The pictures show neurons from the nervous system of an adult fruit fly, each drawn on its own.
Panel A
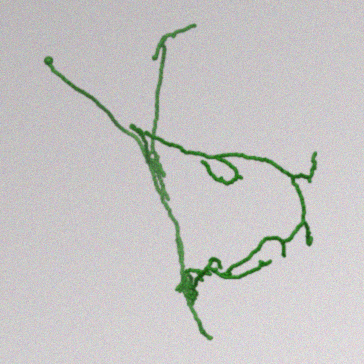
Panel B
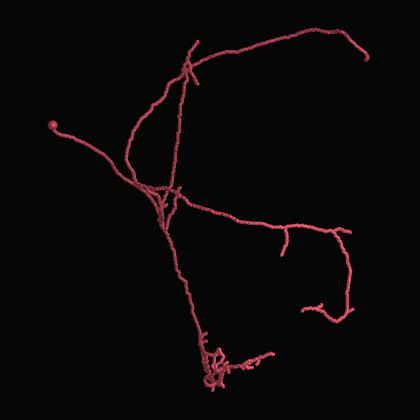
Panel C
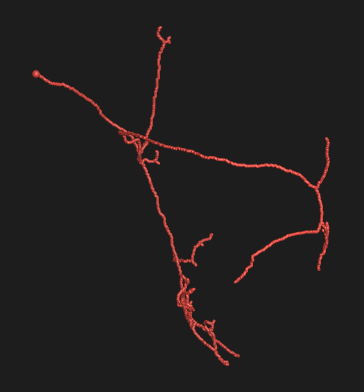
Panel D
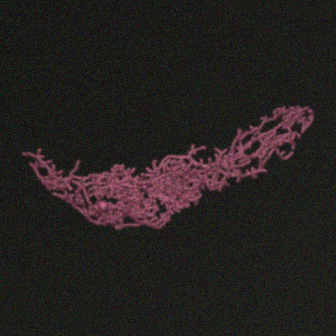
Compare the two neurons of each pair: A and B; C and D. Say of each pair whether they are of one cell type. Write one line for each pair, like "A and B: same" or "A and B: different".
A and B: same
C and D: different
